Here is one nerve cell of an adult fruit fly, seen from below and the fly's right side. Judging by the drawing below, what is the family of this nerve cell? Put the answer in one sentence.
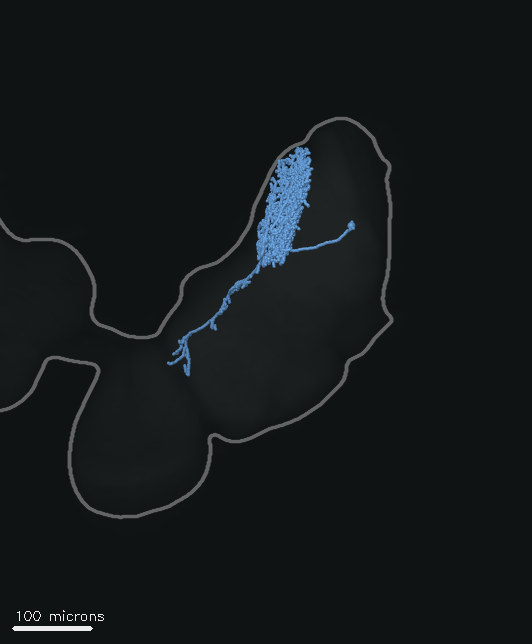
The family is LPT.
